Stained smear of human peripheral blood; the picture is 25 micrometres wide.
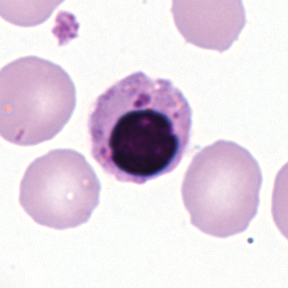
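Normoblast in a stained smear of human peripheral blood, the cell in the middle of the picture. Its outline is roughly round, with an edge that is slightly uneven. Notice that no nucleoli can be seen in the nucleus. The cytoplasm is pale lilac, and just above the nucleus lies a larger purple clump.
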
